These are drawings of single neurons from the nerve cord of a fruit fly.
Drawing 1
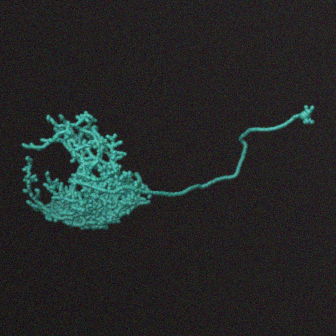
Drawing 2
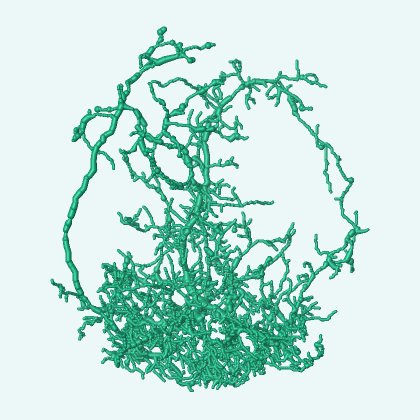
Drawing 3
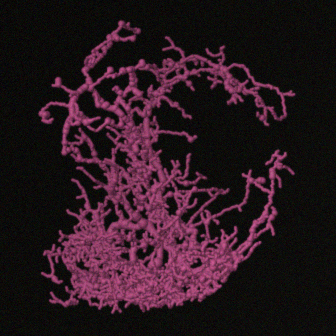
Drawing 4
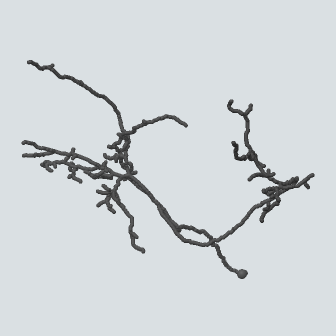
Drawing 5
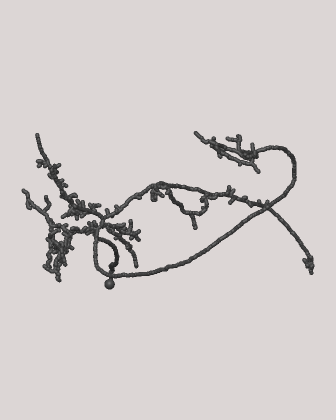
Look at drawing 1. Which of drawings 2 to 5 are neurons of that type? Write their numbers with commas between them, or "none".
2, 3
